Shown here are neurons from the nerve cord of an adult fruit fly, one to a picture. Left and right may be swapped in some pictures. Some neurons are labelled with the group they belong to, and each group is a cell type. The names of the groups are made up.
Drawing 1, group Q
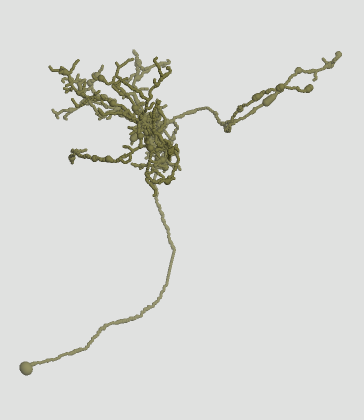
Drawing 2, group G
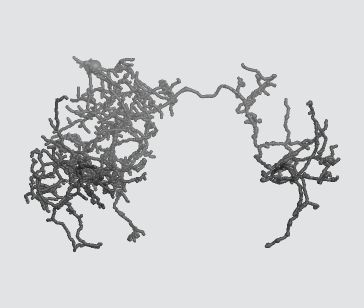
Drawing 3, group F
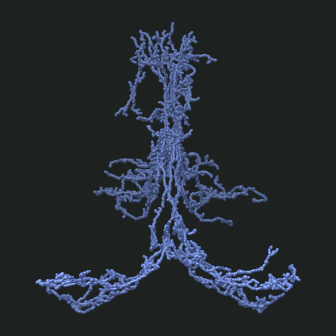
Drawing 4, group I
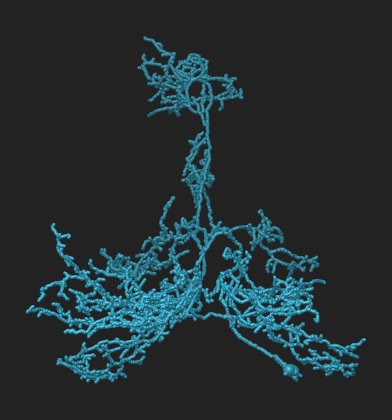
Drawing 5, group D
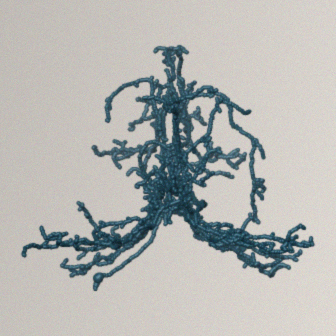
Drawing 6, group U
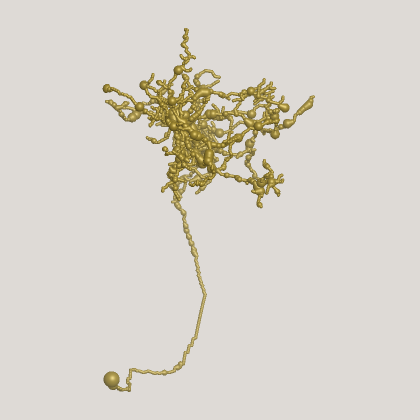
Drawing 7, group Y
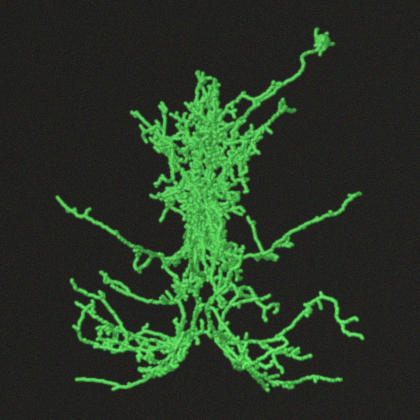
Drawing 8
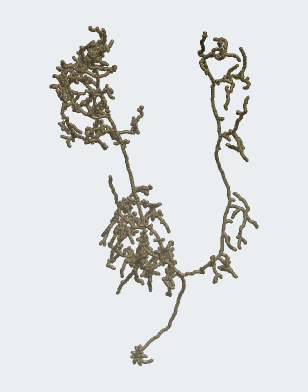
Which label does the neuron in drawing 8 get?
group G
